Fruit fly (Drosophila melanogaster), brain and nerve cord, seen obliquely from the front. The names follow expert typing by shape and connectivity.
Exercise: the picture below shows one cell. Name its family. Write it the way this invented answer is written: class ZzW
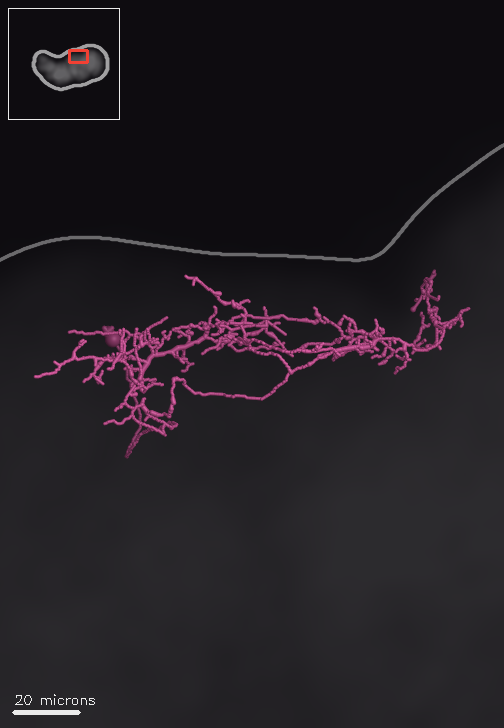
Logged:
hemilineage DM6_dorso_lateral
